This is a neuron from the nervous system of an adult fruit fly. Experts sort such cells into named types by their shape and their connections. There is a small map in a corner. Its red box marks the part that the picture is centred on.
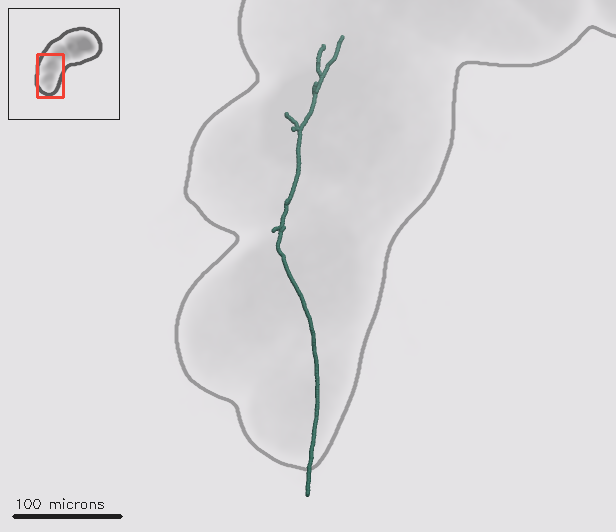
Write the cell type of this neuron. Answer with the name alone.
SNpp01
